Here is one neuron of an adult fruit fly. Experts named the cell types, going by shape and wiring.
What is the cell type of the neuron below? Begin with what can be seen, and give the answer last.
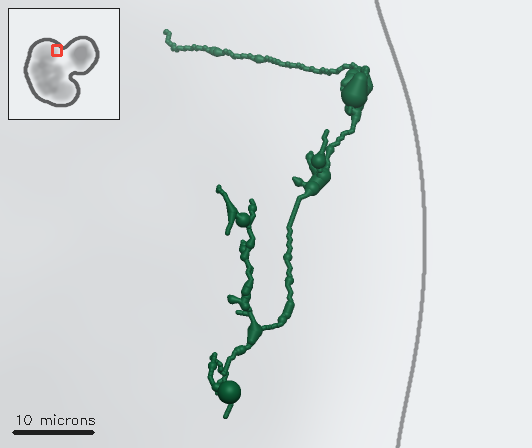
The cell body can be seen at the bottom of the picture. By the scale bar it is about 50 microns tall in this view. It is an optic-lobe intrinsic neuron. Its cell type is C3.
